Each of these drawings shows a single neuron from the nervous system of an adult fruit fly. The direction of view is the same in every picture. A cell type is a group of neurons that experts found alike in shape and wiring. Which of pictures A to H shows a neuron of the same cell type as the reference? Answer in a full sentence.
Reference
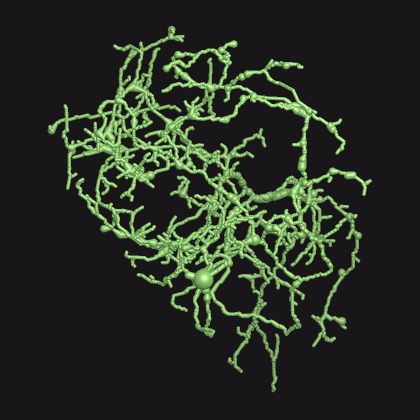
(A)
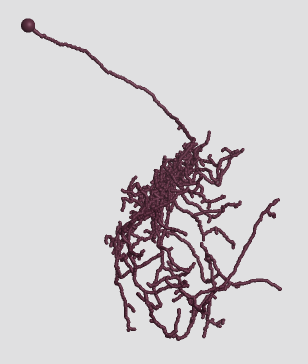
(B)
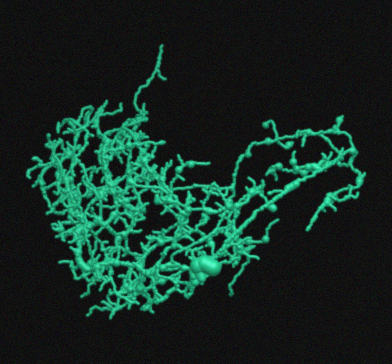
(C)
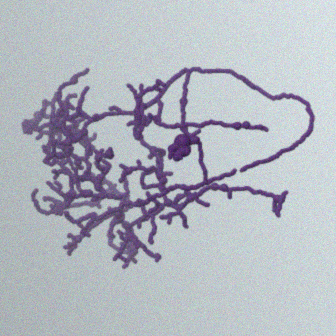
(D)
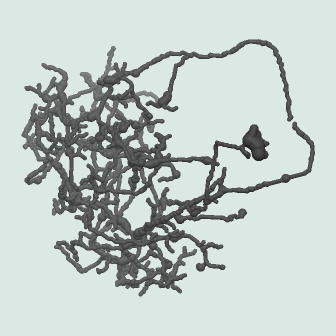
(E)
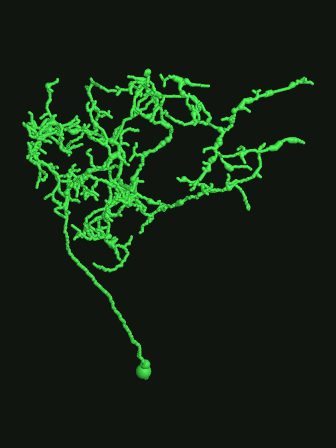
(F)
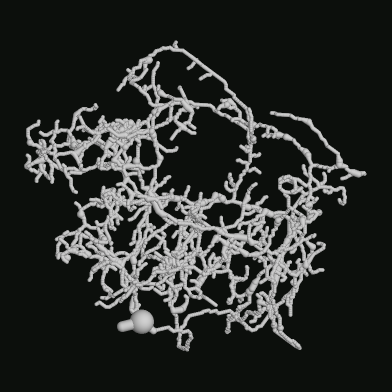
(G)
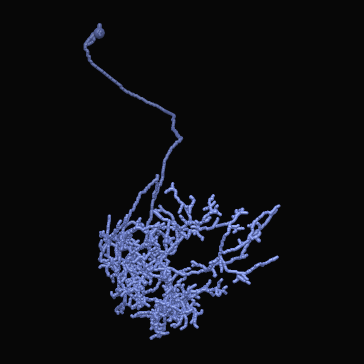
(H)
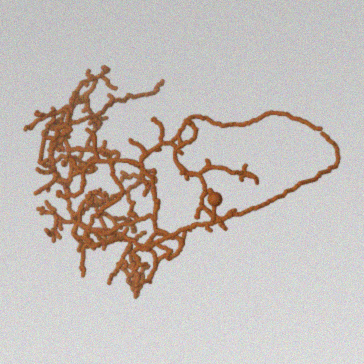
Picture F shows a neuron of the same cell type.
